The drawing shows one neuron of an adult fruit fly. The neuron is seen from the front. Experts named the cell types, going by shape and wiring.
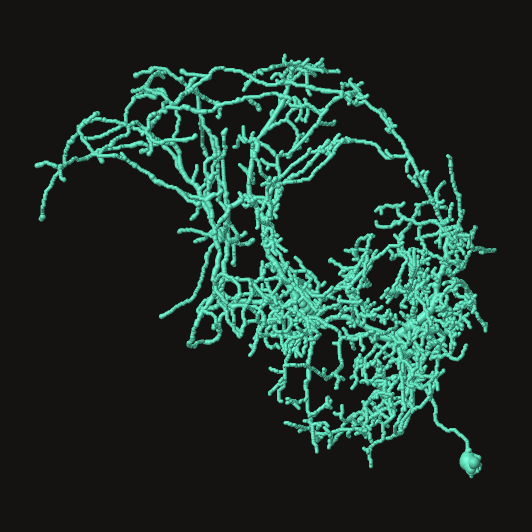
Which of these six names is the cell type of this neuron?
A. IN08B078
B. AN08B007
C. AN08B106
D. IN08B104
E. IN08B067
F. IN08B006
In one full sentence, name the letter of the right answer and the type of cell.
Among the options, F names the cell type of the neuron, namely IN08B006.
